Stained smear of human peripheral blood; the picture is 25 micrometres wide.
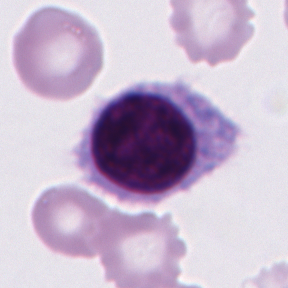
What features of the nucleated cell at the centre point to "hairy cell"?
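Start with the edge of this hairy cell: the border is ragged, with fine hair-like projections around much of it.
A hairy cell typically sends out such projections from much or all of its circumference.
So that border goes with the name. Now the nucleus: it is round in outline, about 9 micrometres across, and sits off-centre toward the left, leaving a wider band of cytoplasm on the right. Its chromatin is dark purple and densely stained, in a coarse clumped pattern, and the cytoplasm holds no coarse or distinct granules.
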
